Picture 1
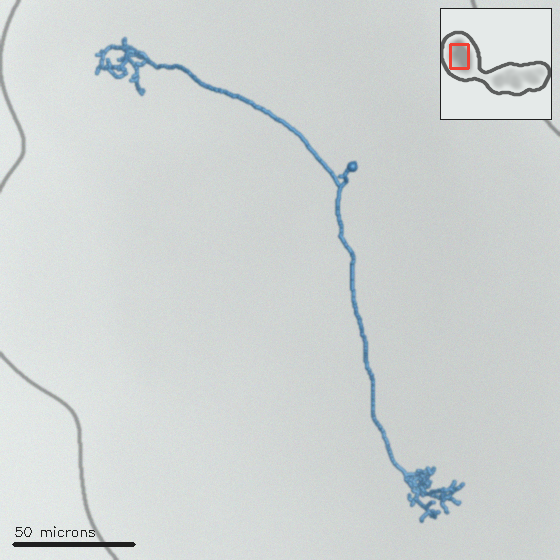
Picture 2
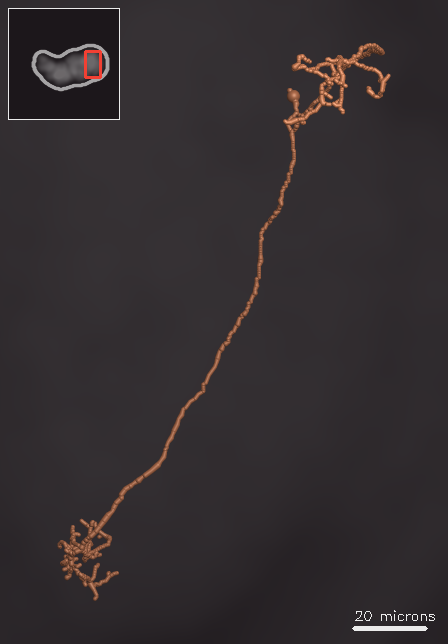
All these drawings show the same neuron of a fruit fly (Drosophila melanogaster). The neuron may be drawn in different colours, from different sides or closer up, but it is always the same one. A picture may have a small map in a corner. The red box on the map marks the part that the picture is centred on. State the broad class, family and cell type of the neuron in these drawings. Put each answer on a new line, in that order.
visual projection neuron
hemilineage VPNd2
LC10a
